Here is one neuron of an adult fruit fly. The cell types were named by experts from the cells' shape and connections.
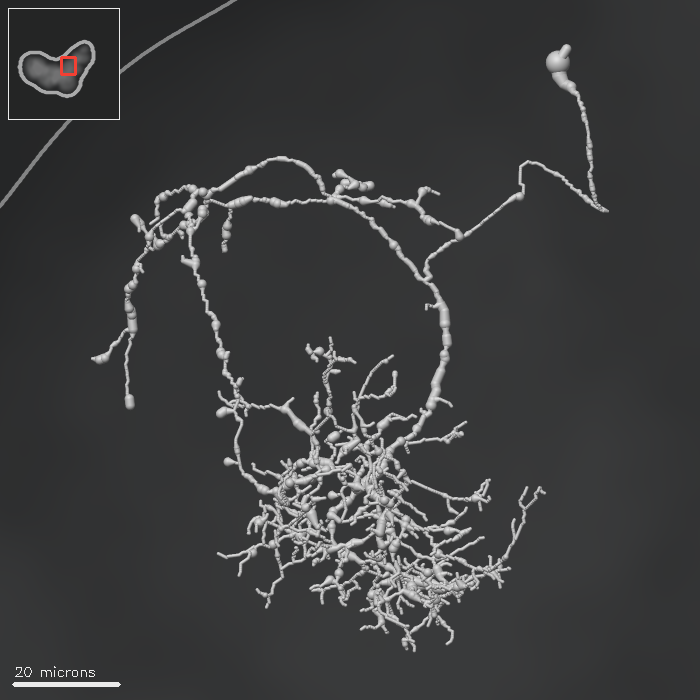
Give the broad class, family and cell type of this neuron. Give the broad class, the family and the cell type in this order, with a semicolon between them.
nerve-cord intrinsic neuron; hemilineage 03A; IN03A040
